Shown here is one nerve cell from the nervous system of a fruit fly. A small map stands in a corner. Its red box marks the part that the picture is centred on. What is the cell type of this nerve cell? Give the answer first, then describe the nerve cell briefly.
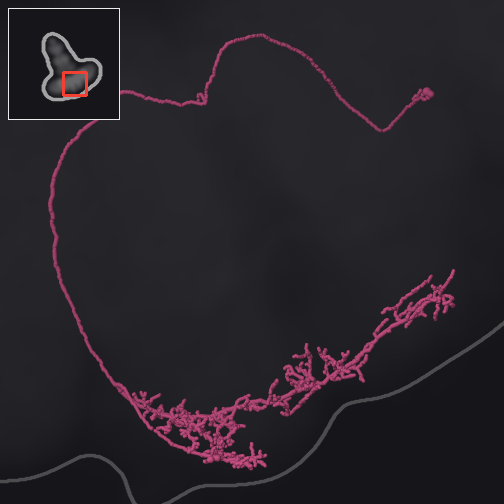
It is of cell type GNG474. It is a central-brain intrinsic neuron. Its cell body lies at the upper right of the picture. Dozens of branch ends can be seen.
